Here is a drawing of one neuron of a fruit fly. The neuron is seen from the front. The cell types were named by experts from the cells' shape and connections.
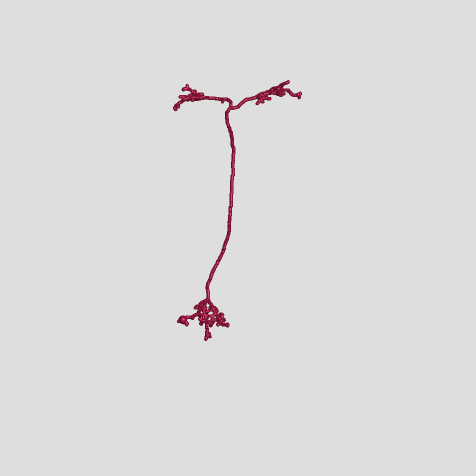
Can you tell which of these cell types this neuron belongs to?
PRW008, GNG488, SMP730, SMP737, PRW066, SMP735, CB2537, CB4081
CB2537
